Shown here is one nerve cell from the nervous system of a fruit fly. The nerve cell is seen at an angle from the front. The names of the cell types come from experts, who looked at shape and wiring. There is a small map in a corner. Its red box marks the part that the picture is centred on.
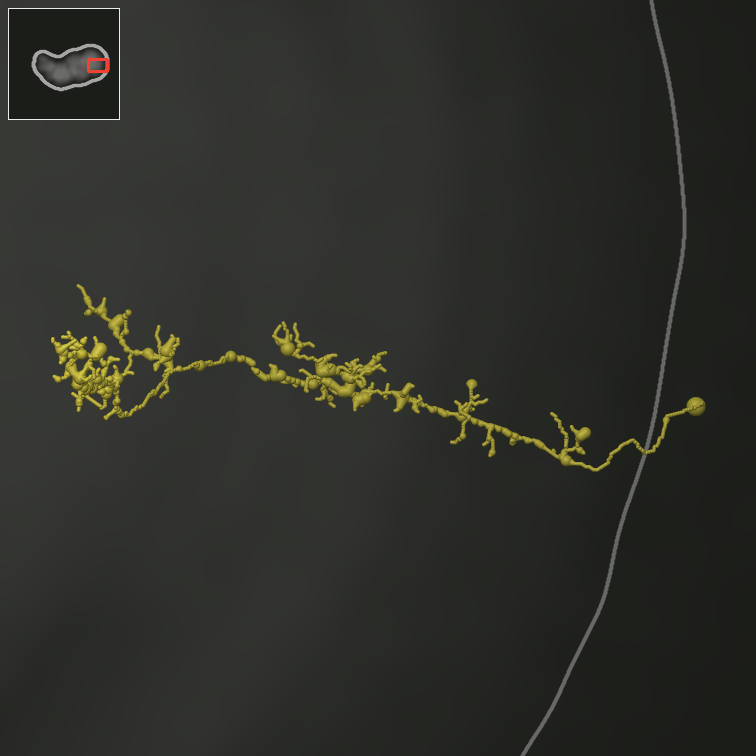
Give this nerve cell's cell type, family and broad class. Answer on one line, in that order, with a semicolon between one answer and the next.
TmY5a; TmY; optic-lobe intrinsic neuron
